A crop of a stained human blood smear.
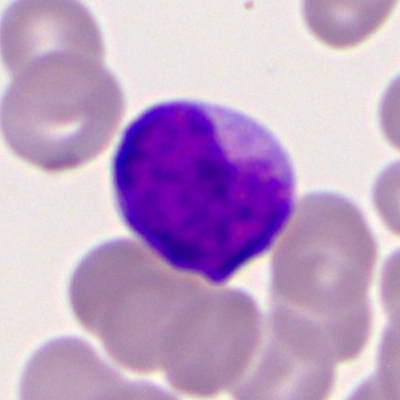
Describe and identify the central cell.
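Chromatin dense and clumped, with darker patches. Nucleus filling most of the cell. No visible granules in cytoplasm, no visible vacuoles in cell. Myeloblast.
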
